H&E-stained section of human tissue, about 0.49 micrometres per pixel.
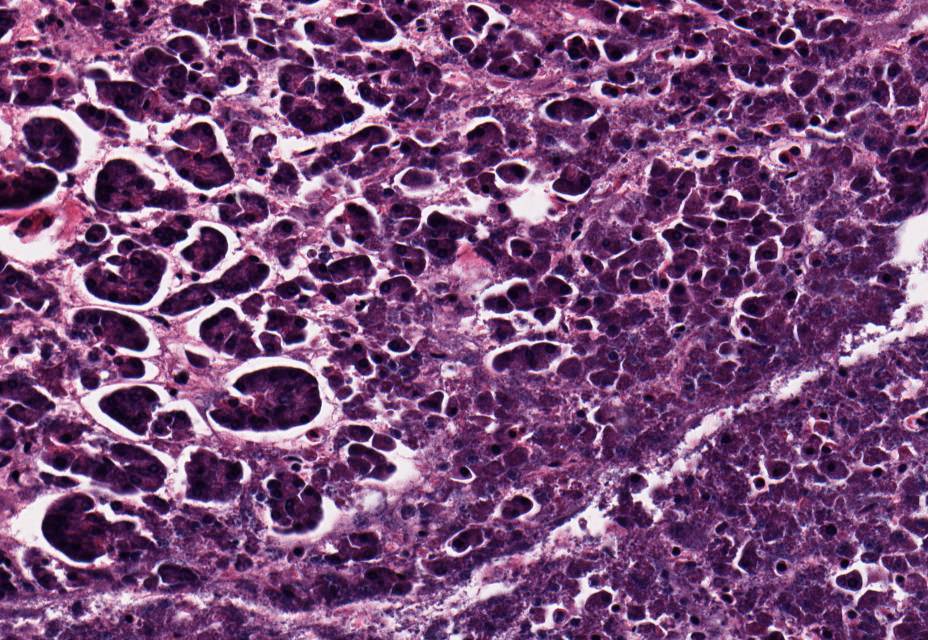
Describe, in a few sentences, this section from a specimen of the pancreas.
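Densely packed cells fill the whole field, gathered into rounded clusters with small clear spaces between them. Over on the left half you'll find the biggest clusters, ringed by the widest clear halos. Their cytoplasm is dense and dark purple, blending into the nuclei. Between the clusters there's only scant stroma, just thin pale pink fibrillary strands.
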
